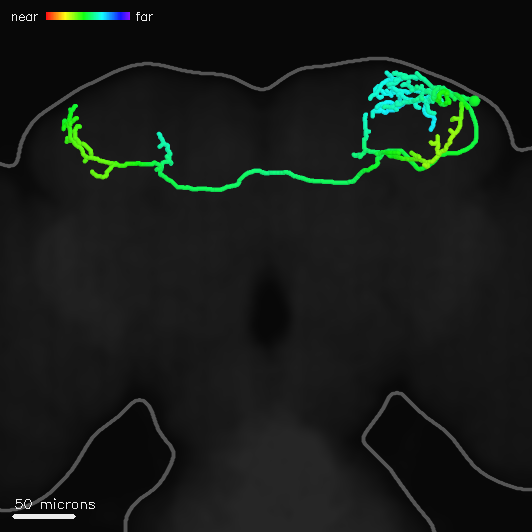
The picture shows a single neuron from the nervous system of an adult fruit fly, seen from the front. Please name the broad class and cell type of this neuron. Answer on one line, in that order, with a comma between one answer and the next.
central-brain intrinsic neuron, SLP465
